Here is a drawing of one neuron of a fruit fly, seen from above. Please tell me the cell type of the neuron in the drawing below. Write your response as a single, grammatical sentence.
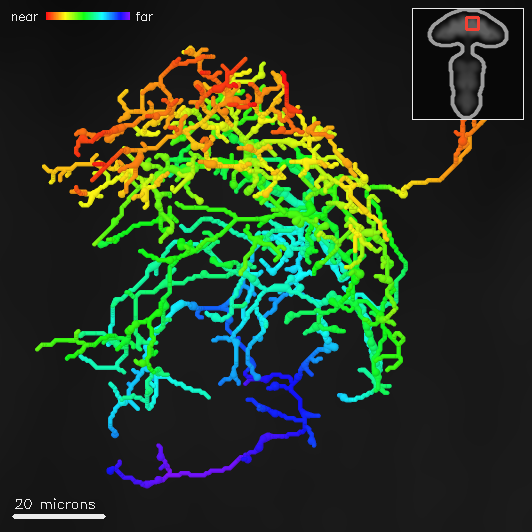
This neuron falls under the cell type GNG168.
